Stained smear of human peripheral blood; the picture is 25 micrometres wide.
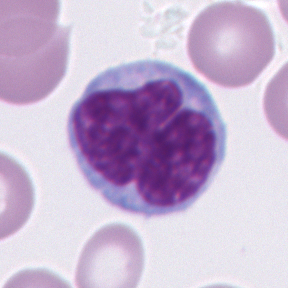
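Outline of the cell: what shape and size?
Round and smooth, about 14 micrometres across.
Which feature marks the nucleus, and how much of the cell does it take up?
A cleft runs into it from the top edge toward the centre, and it fills about 70% of the cell's area.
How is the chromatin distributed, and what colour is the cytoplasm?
The chromatin is clumped into darker patches separated by paler spaces; the cytoplasm is pale blue.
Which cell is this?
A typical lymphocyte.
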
